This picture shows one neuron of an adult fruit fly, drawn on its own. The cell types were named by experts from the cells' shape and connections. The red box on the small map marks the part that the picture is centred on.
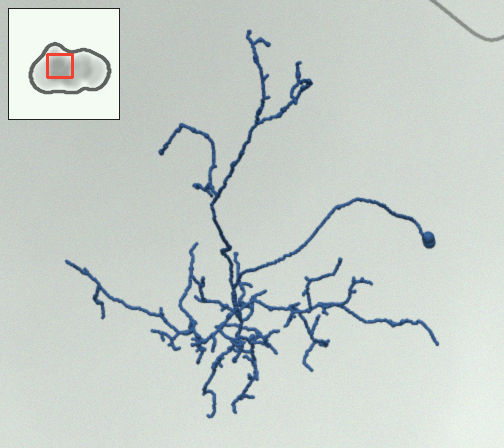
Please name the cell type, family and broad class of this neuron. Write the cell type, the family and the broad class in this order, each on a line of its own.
IN11A027_a
hemilineage 11A
nerve-cord intrinsic neuron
